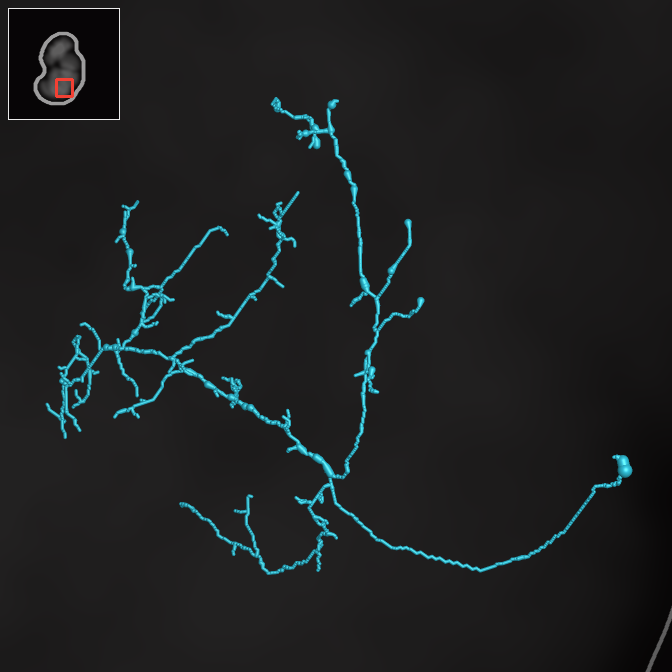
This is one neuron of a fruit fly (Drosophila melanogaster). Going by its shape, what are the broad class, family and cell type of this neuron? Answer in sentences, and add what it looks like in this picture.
It is a central-brain intrinsic neuron. Its family is hemilineage SMPp&v1_posterior. It is of cell type CL190. The picture shows dozens of branch ends. In this view it is about as wide as it is tall.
